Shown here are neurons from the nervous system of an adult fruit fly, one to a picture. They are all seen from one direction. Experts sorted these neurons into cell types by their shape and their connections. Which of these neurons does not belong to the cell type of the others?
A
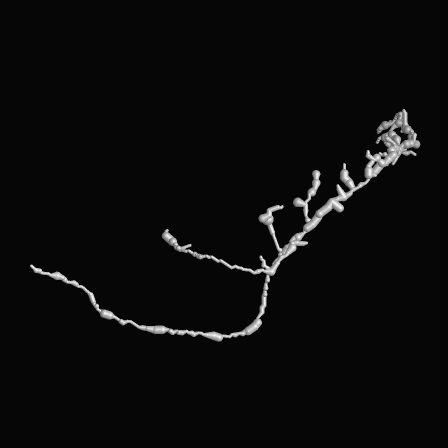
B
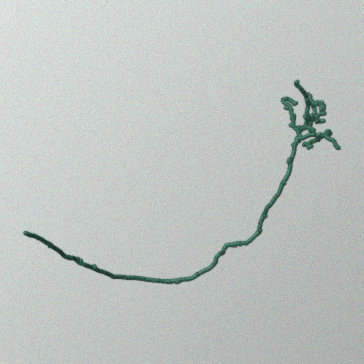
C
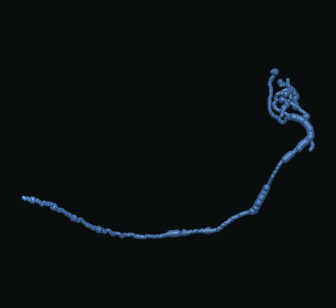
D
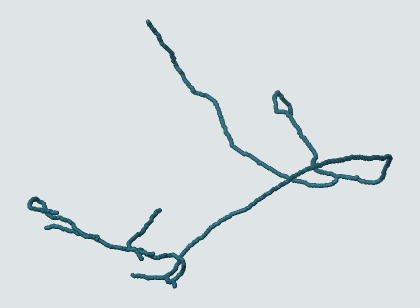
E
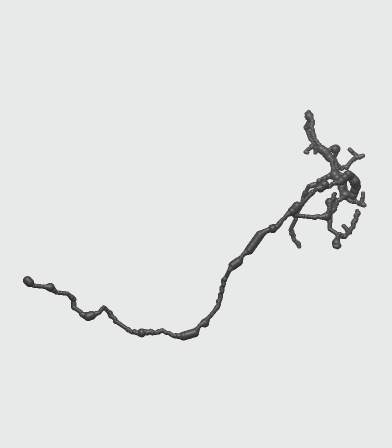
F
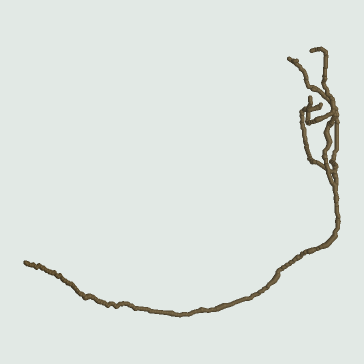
D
